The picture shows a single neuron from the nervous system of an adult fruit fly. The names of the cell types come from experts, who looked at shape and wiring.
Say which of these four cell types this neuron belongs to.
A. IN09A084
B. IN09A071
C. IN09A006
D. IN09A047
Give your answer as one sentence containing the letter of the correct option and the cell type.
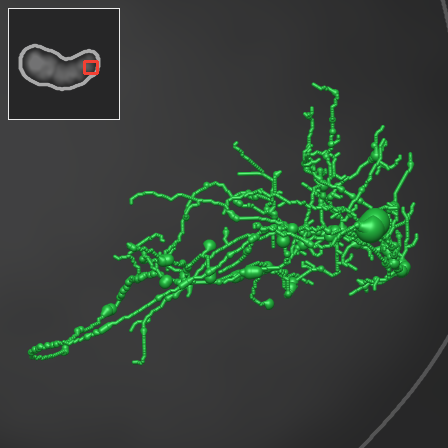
The neuron's cell type is IN09A084, which is option A.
